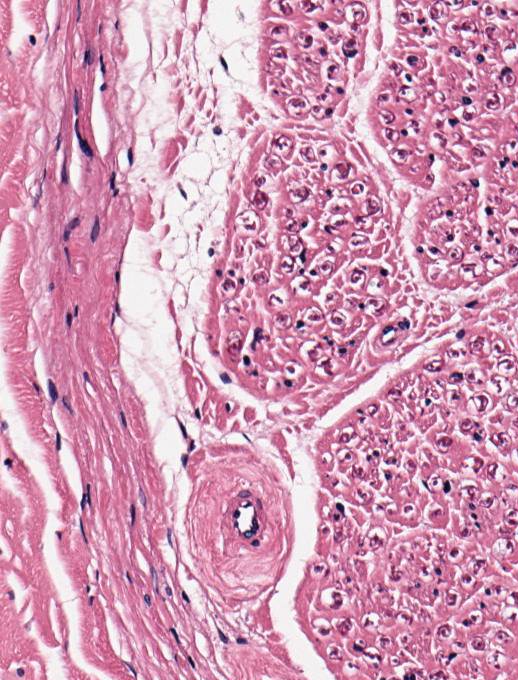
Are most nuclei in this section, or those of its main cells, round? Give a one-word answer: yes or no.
Yes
